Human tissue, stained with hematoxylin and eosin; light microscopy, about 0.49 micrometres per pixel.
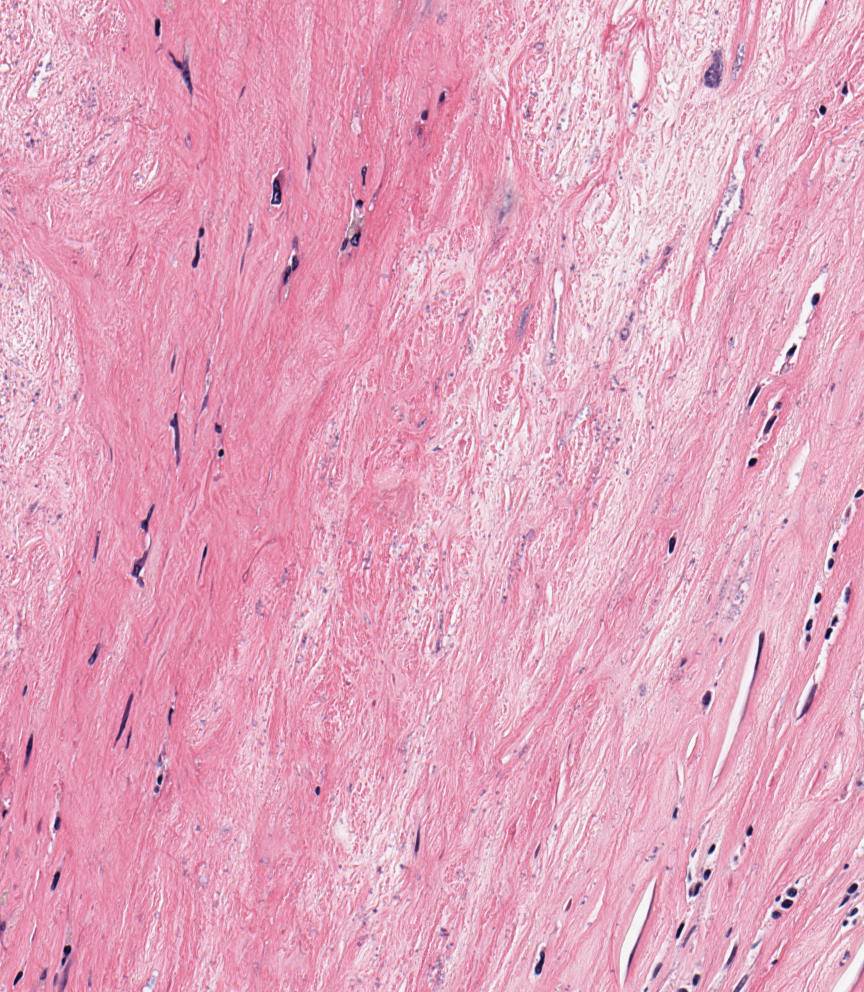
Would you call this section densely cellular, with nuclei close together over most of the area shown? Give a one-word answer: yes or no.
No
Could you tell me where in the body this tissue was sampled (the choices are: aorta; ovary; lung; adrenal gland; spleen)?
aorta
